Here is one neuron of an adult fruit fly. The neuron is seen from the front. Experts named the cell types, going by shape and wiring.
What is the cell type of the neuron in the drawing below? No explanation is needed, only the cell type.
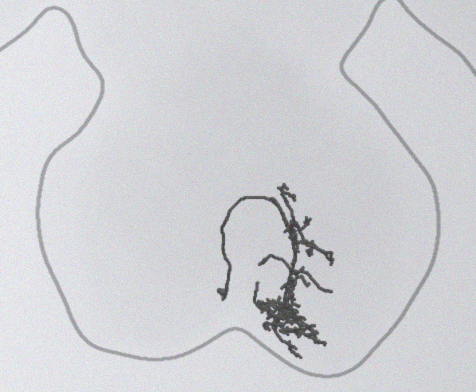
IN12B077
